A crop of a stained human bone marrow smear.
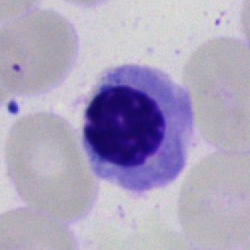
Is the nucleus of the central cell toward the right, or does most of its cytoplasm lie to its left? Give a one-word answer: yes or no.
No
